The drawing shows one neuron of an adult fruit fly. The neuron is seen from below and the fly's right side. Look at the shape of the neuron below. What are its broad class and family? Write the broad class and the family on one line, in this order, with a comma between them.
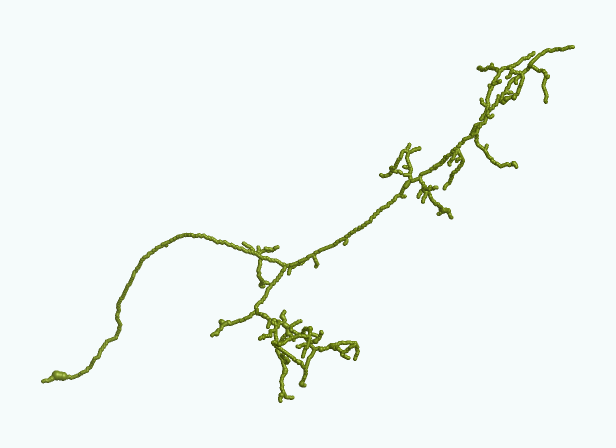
nerve-cord intrinsic neuron, hemilineage 21A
